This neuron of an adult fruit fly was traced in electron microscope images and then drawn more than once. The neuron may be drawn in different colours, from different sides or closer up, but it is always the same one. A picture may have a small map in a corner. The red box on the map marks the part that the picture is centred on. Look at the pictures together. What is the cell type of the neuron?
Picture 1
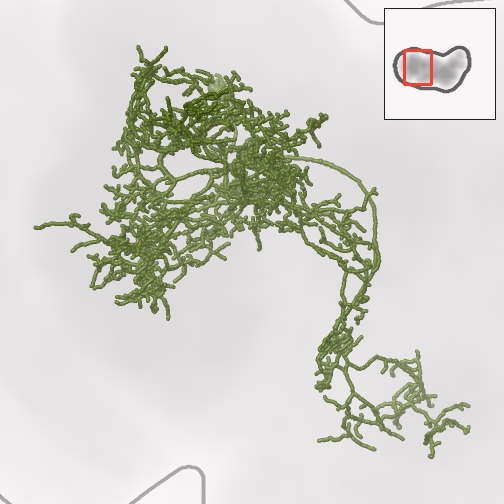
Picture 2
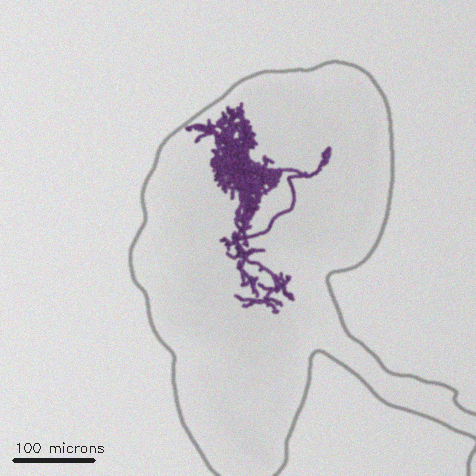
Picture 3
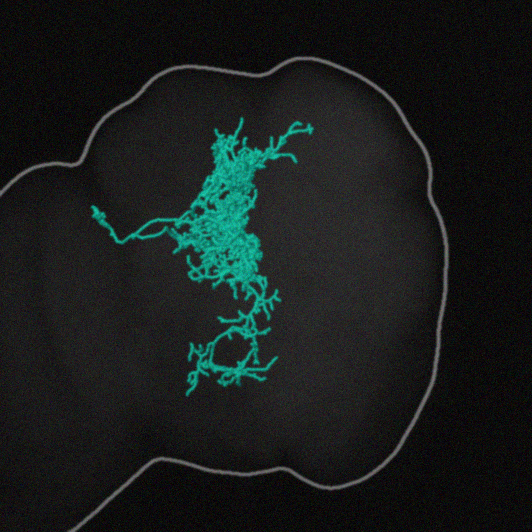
AVLP710m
